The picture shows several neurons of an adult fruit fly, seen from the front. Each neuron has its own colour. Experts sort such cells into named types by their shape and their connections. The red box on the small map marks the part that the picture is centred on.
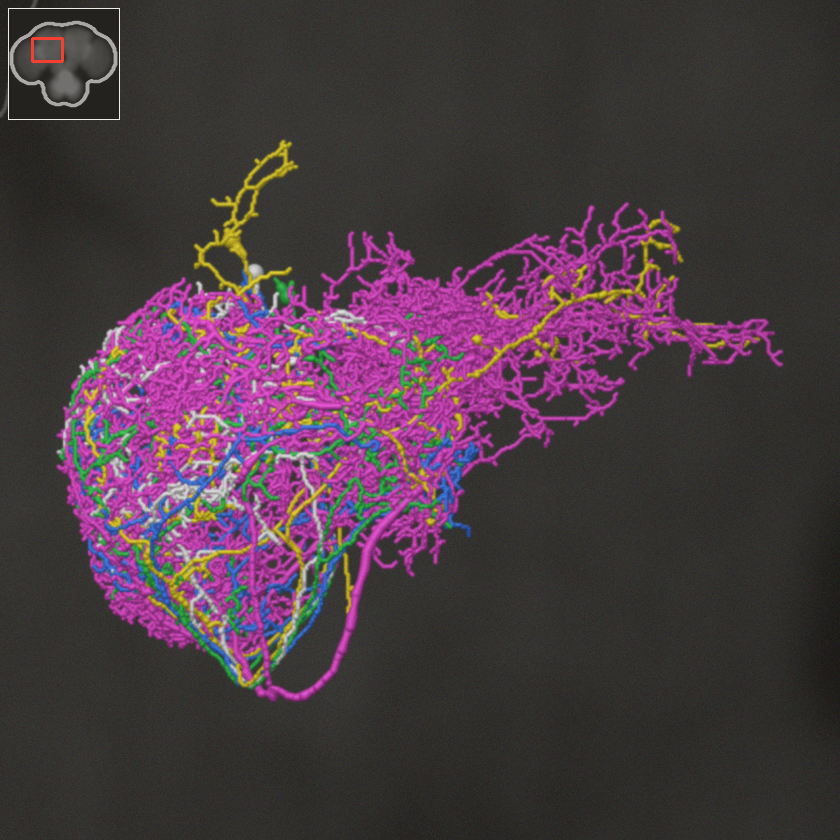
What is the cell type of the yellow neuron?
AVLP541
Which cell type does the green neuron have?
AVLP557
